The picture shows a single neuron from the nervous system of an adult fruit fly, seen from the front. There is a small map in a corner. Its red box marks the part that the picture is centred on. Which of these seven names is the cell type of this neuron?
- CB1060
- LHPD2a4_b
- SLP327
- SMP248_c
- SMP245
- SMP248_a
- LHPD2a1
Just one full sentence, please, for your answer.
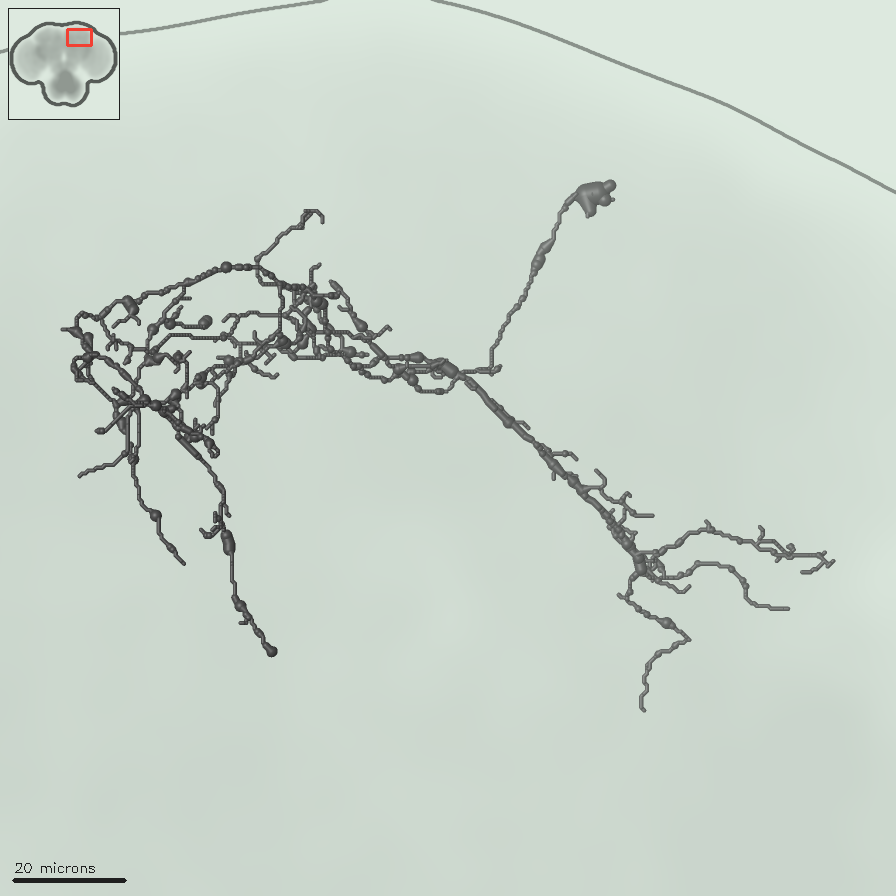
It is the cell type LHPD2a4_b to which this neuron belongs.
